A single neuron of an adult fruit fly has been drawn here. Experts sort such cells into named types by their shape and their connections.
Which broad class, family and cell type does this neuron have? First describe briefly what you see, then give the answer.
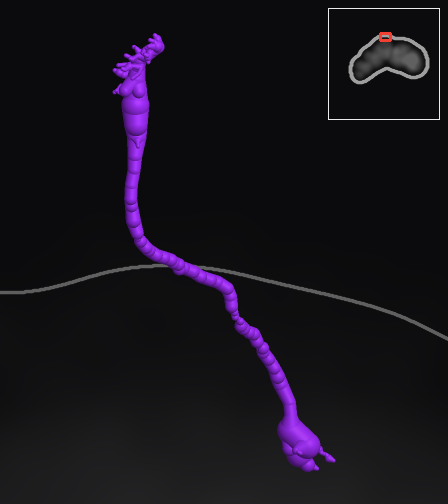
As drawn here it is taller than it is wide. This is an optic-lobe intrinsic neuron. Its family is L. The cell type is L2.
